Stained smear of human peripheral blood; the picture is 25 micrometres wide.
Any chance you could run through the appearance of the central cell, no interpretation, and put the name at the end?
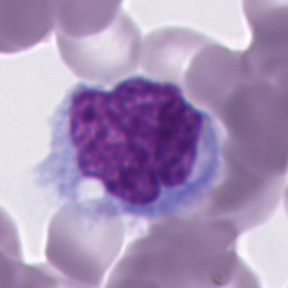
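The cell border is irregular and frayed, with fine wispy edges on the left side. Most of the cell is filled by the nucleus, which leaves a modest rim of cytoplasm, widest on the left and lower sides. Just below and left of the nucleus, a clear round space lies within the cytoplasm. The cell is a monocyte.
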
